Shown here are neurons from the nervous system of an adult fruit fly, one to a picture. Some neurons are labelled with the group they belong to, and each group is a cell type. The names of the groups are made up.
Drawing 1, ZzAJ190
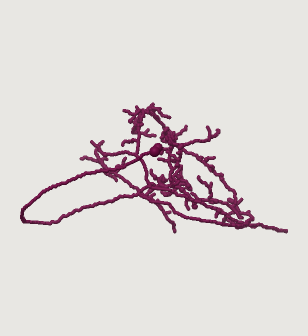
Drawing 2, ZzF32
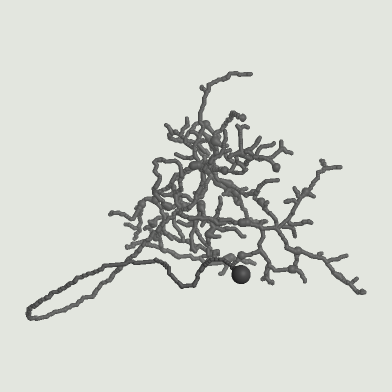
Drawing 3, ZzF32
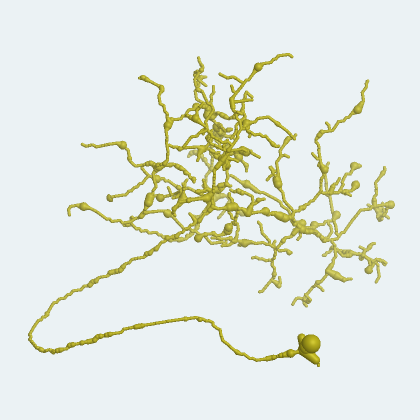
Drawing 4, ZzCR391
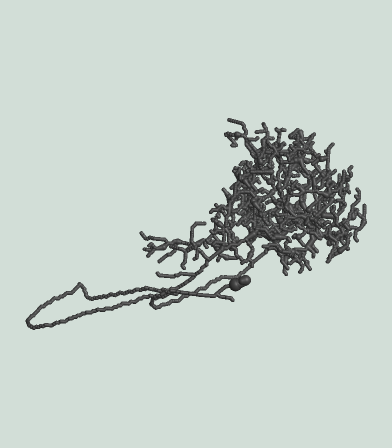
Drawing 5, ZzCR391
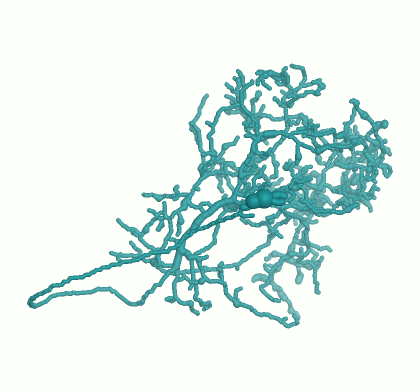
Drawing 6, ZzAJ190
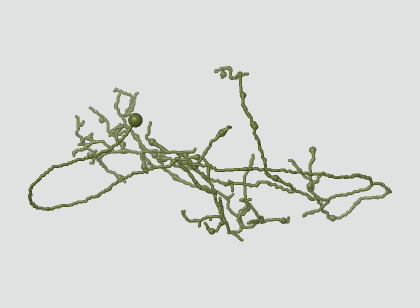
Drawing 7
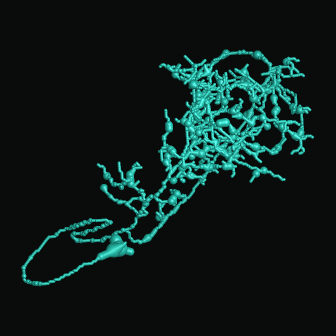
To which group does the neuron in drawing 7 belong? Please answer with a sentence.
It belongs to ZzCR391.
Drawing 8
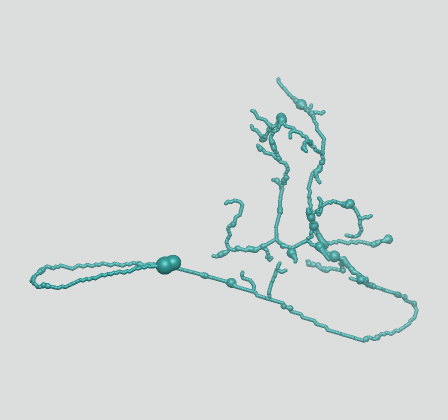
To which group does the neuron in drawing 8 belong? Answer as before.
It belongs to ZzAJ190.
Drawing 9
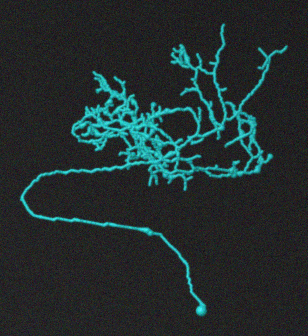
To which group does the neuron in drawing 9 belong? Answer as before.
It belongs to ZzF32.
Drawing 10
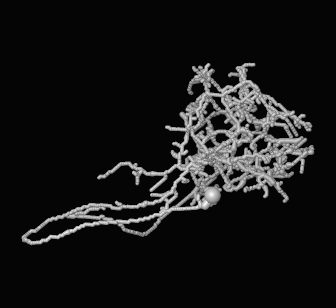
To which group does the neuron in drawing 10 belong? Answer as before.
It belongs to ZzCR391.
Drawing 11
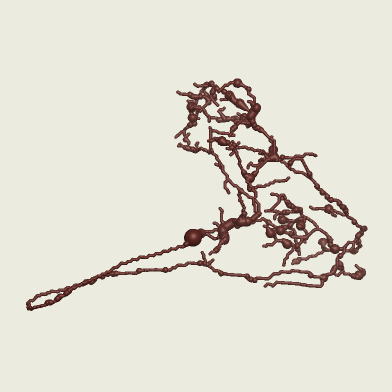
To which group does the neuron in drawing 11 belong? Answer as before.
It belongs to ZzAJ190.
